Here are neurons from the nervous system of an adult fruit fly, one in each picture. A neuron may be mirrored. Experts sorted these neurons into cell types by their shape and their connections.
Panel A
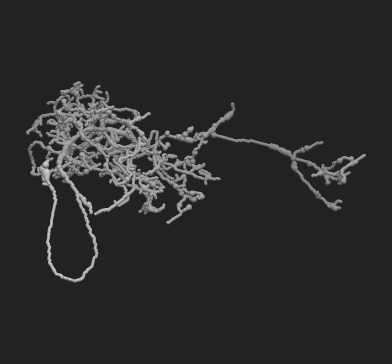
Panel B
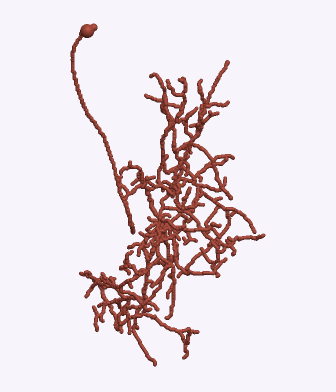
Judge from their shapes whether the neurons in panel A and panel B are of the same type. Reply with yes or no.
no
